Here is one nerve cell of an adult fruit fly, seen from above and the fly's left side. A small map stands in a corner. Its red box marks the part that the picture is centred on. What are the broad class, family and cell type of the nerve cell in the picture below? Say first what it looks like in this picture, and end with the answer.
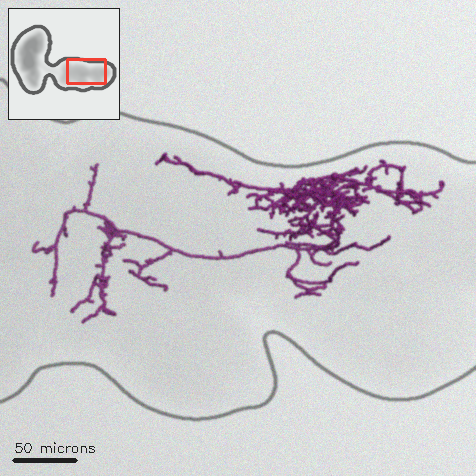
It lies in the nerve cord. From left to right in the picture it spans about 350 microns. The picture shows dozens of branch ends. Its broad class is nerve-cord intrinsic neuron. Its family is hemilineage 17B. It is of cell type IN17B014.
